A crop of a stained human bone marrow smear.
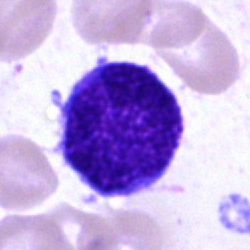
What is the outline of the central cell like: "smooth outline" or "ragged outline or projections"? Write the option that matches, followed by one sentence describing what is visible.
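Ragged outline or projections. A small bluish bleb projects from the left edge of the cell.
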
